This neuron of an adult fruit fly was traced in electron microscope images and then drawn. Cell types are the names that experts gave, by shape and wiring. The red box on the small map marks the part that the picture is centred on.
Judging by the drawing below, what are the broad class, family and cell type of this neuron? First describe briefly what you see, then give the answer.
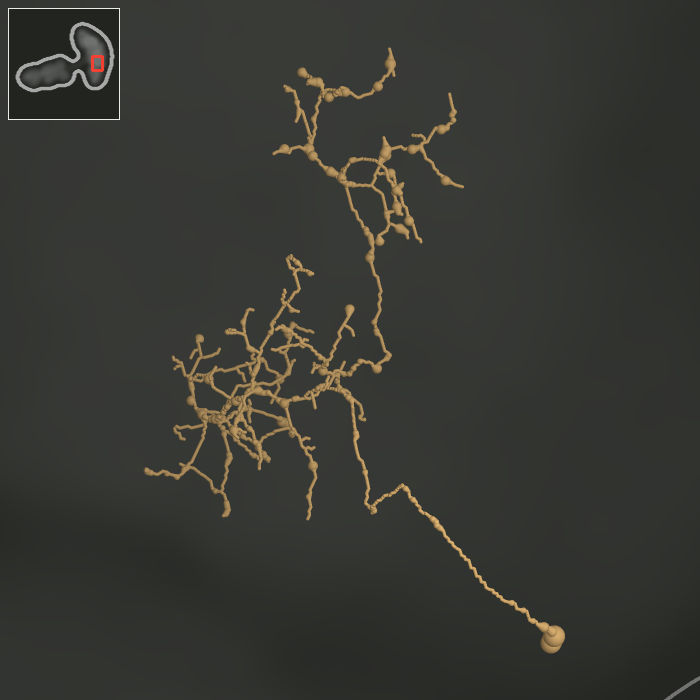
It lies in the brain. Its cell body lies at the lower right of the picture. The picture shows dozens of branch ends. It is a central-brain intrinsic neuron. The family is hemilineage LHa2. It is of cell type LHAV2k1.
